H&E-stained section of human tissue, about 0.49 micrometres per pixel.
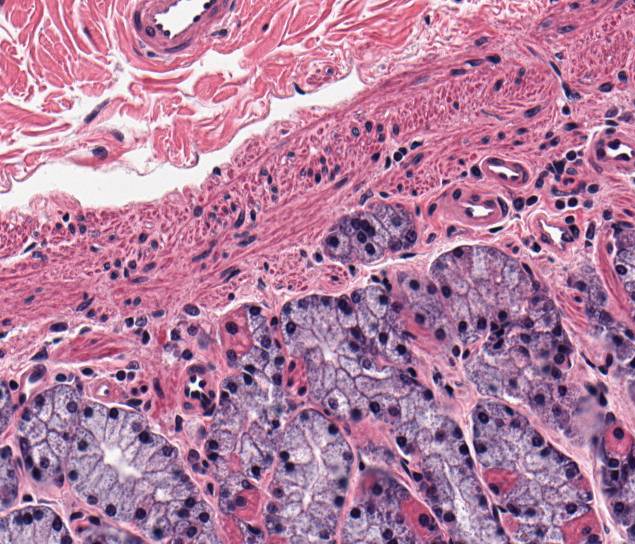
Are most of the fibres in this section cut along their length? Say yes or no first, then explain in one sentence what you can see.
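Yes. Spindle-shaped smooth muscle cells in the middle band run lengthwise across the field from left to right.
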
